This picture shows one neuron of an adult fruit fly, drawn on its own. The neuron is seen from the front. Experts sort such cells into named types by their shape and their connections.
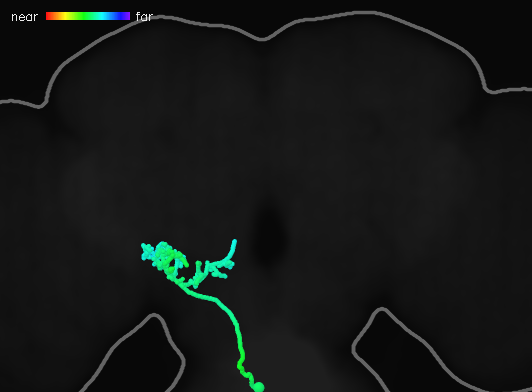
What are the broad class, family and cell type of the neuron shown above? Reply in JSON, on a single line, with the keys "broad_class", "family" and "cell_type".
{"broad_class": "central-brain intrinsic neuron", "family": "hemilineage MX3", "cell_type": "CB3741"}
